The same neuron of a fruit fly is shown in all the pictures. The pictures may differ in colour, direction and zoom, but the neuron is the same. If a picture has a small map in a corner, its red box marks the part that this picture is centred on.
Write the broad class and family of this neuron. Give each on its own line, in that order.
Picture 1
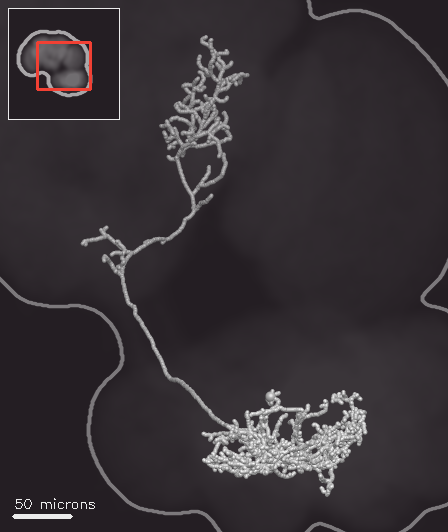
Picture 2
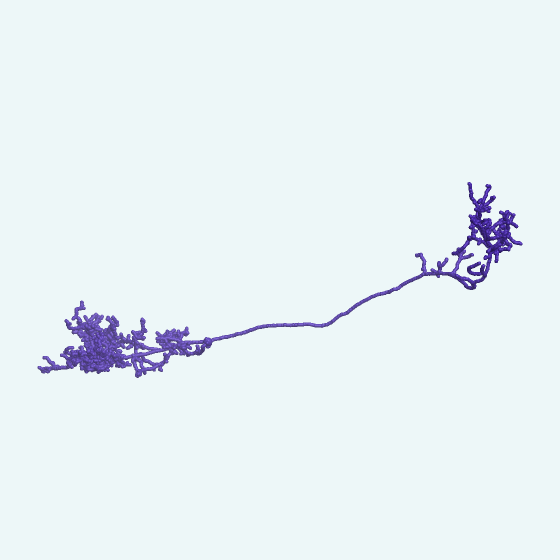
ascending neuron
hemilineage 17B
